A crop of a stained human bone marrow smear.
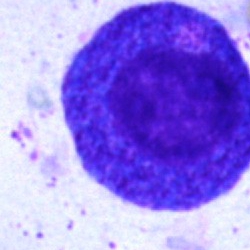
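Promyelocyte: the central cell in this stained bone marrow smear. Its outline is round, with a slightly bumpy edge. The cytoplasm stains deep blue and has a mottled, speckled texture. Just above the nucleus, a paler pinkish zone lies within the cytoplasm.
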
